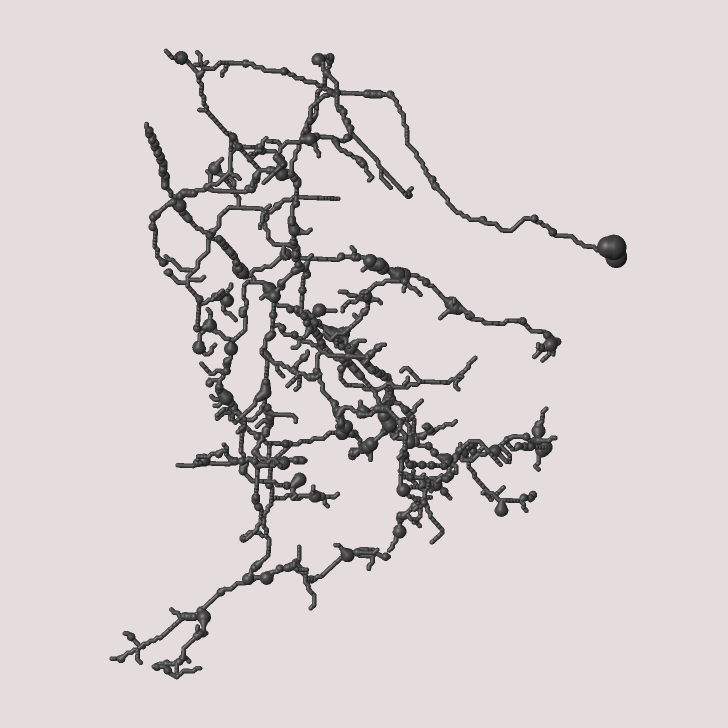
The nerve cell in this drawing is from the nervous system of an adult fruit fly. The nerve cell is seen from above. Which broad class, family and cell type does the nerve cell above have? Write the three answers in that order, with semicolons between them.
central-brain intrinsic neuron; hemilineage AOTUv1_medial; LAL043_d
